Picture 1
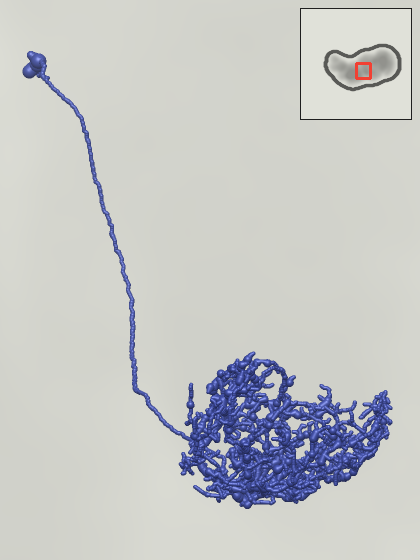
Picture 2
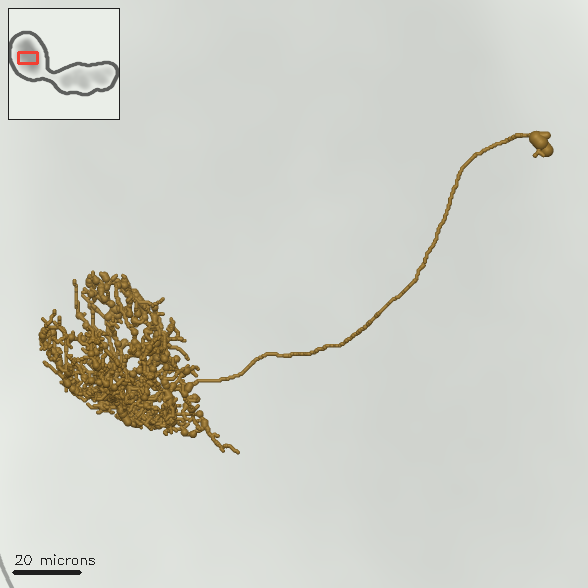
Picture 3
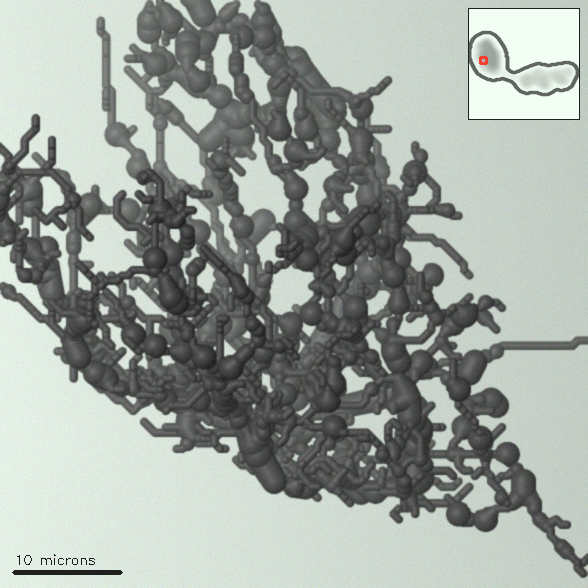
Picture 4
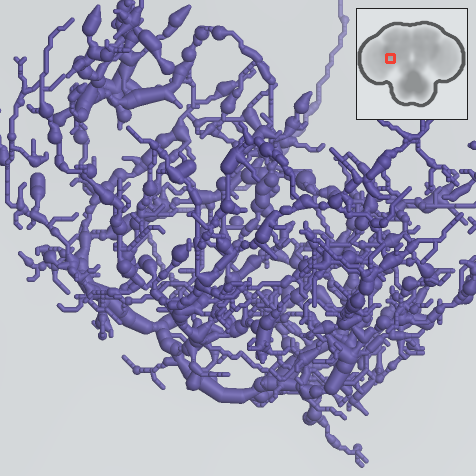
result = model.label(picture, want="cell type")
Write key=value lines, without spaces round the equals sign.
cell_type=AVLP548_f1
